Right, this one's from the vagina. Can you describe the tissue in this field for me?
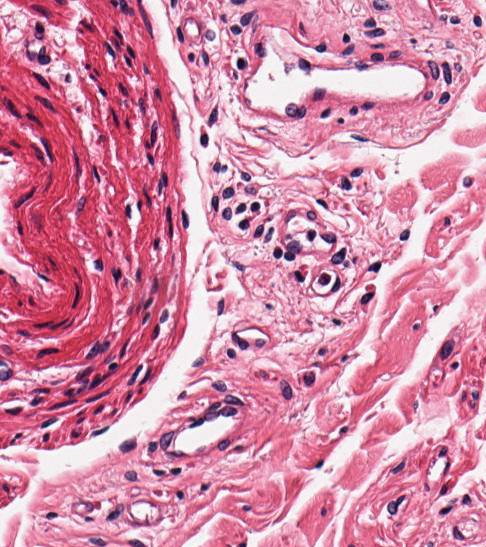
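You'll notice the thick, curved muscular vessel wall taking up the left part of the field. Its smooth muscle cells sit in layers curving concentrically with the wall, and the nuclei there are elongated and spindle-shaped. Through the middle there's loose, pale pink connective tissue with scattered nuclei.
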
